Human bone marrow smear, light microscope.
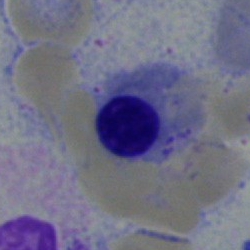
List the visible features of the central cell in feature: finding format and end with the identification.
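Chromatin: dense, staining a very dark purple-blue
Nucleoli: none that I can see
Outline: irregular, not round
Dots: a few small purple ones, just below and right of the nucleus
Name: so, an erythroblast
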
